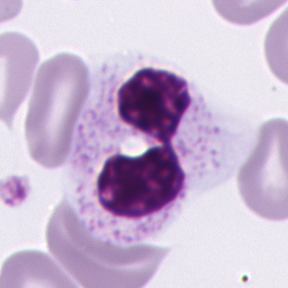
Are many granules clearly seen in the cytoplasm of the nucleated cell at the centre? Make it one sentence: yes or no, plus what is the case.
Yes, many visible granules are held in the cytoplasm of the cell.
